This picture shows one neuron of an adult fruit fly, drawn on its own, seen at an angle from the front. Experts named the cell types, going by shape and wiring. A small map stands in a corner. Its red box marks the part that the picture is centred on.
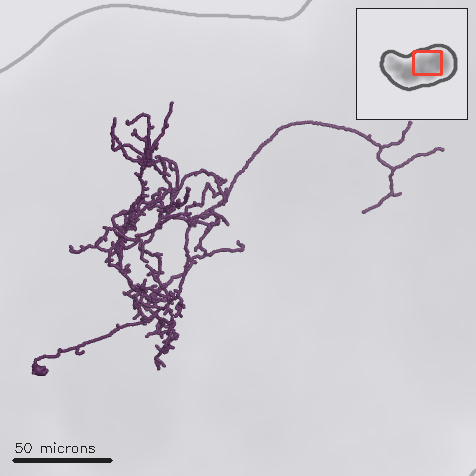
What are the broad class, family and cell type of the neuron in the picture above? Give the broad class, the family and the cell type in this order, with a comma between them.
central-brain intrinsic neuron, hemilineage VLPl2_medial, CL062_b3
